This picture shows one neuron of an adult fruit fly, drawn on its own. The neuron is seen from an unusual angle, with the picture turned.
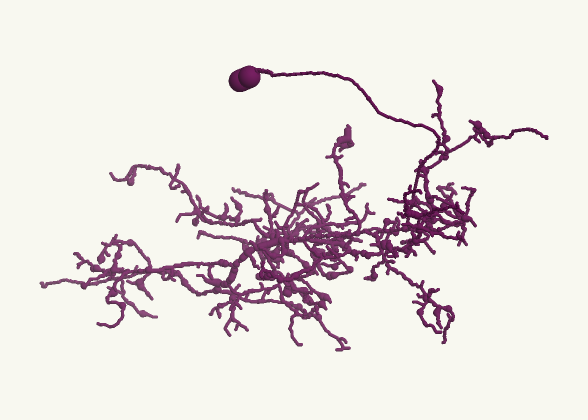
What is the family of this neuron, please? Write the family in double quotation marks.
"hemilineage 00A"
